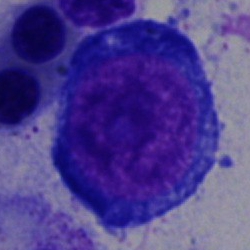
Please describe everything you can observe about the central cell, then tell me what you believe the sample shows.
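First thing I notice is the chromatin, fine and evenly dispersed. Then the cytoplasm: deep blue, running as a rim all the way around the nucleus. And at the right edge of the cell there are small blebs. So, a proerythroblast.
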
